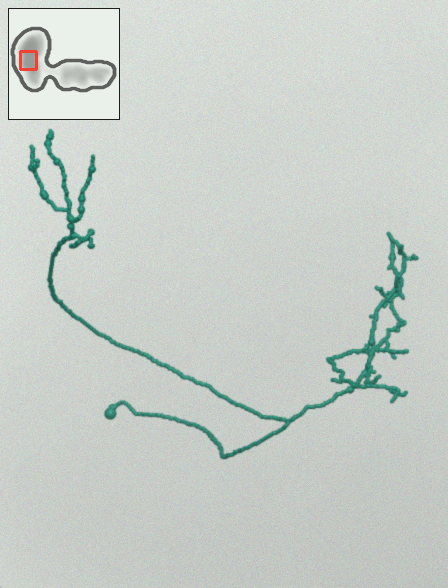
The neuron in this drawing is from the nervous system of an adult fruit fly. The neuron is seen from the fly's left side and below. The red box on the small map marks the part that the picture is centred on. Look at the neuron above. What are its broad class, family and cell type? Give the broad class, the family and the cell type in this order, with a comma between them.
central-brain intrinsic neuron, hemilineage SLPa&l1_lateral, CB3754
